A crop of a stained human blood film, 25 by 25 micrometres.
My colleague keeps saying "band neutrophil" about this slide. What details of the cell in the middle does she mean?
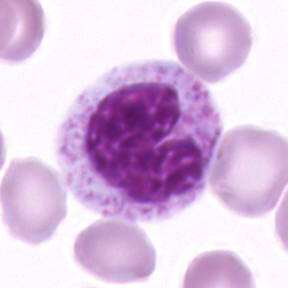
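The cell shown is a band neutrophil, about 14 micrometres across, with a round, smooth outline. Its nucleus is deeply indented by a cleft entering from the right side, which agrees with a nucleus bent into a curved band. The chromatin is dark purple and condensed. Small reddish-purple granules are scattered throughout the cytoplasm.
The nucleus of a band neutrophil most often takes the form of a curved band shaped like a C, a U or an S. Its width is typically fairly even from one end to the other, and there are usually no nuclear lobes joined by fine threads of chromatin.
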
